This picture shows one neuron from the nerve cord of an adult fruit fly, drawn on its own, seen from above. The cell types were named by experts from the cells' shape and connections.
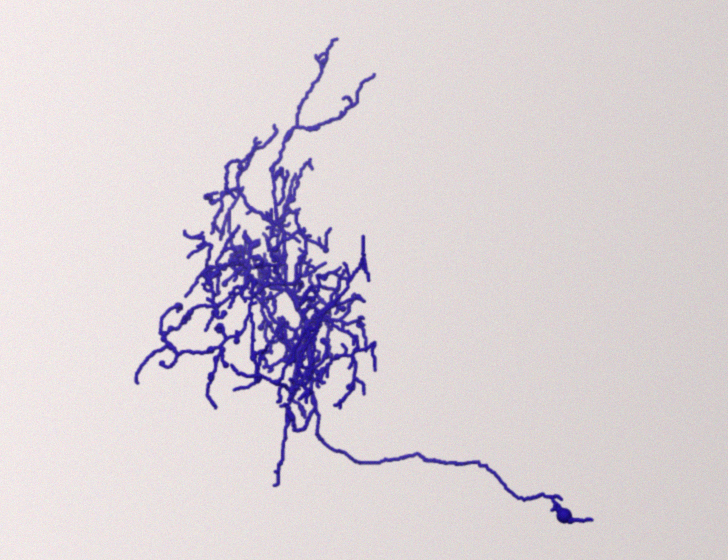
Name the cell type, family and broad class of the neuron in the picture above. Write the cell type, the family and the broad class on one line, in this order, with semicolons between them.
IN14A016; hemilineage 14A; nerve-cord intrinsic neuron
